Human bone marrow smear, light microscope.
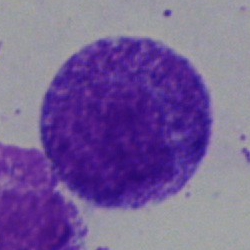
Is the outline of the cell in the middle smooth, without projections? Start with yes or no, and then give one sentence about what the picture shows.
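Yes. The cell has a round, smoothly curved outline.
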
